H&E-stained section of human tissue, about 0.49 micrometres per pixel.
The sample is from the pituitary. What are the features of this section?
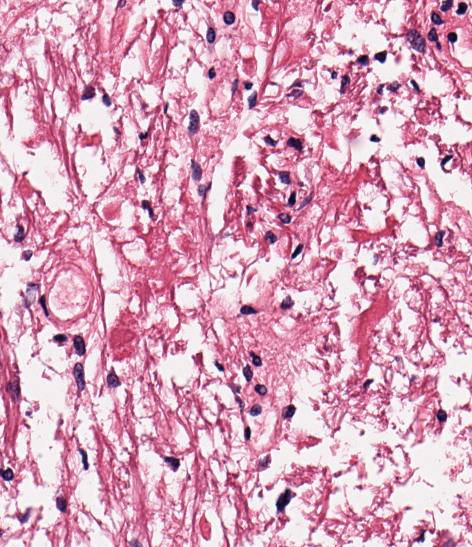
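A loose, fibrillary, pale-pink meshwork without any organised units makes up the field. Small, dark, round to oval nuclei are sparsely scattered throughout. Epithelium and glands are absent from the field, as are fat cells.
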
